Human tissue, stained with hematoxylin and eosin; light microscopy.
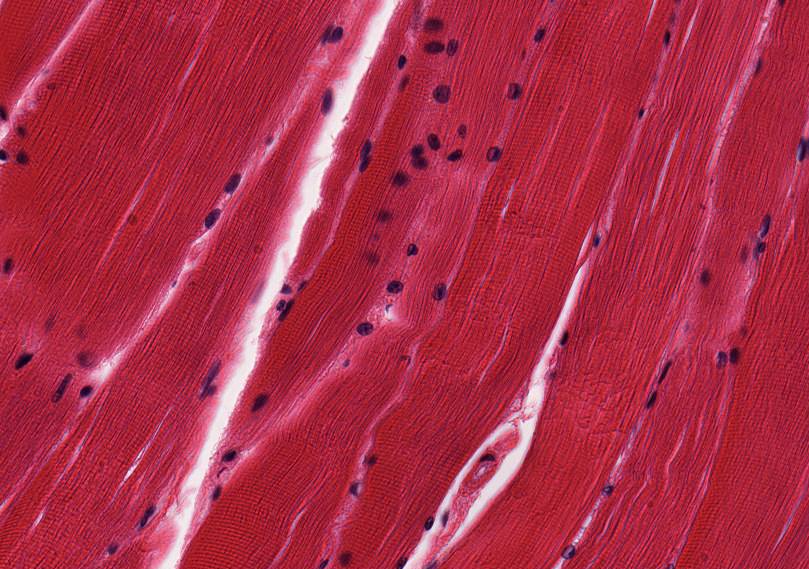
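skeletal muscle in a haematoxylin and eosin stained section: long, parallel fibres fill the field, running diagonally from lower left to upper right. Their small, oval, dark purple nuclei lie at the fibre edges rather than centrally. The cytoplasm stains a deep, even red.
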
